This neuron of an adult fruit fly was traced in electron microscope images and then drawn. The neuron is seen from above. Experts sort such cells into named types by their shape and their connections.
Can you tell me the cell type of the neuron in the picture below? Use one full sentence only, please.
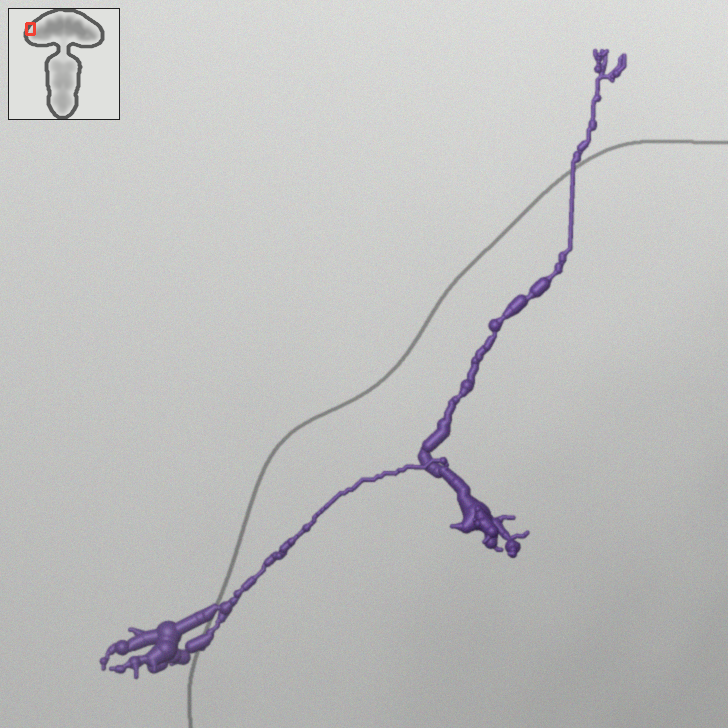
The cell type given to this neuron is T1.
